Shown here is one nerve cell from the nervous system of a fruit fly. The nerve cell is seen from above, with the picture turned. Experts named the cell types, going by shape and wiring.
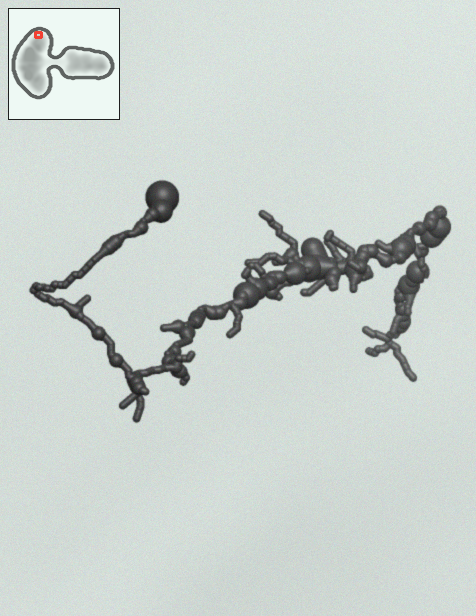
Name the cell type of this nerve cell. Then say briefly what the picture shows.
It is of cell type Dm3c. This is an optic-lobe intrinsic neuron. It lies in the brain. In this view it is wider than it is tall.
